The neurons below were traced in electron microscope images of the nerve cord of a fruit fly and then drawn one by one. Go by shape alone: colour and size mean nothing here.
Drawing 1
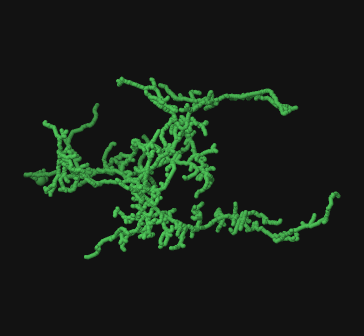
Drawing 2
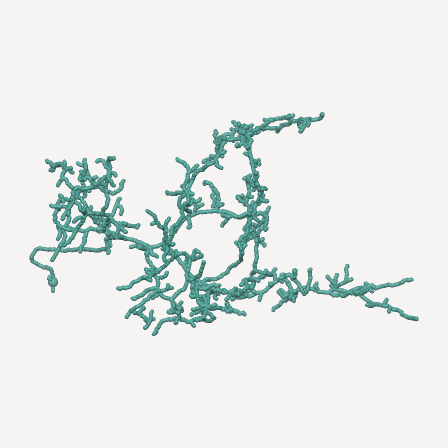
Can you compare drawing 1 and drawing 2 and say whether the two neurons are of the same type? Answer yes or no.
no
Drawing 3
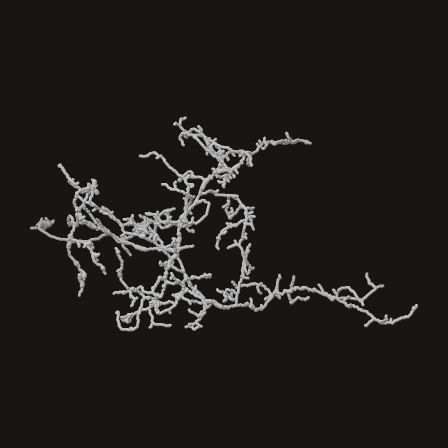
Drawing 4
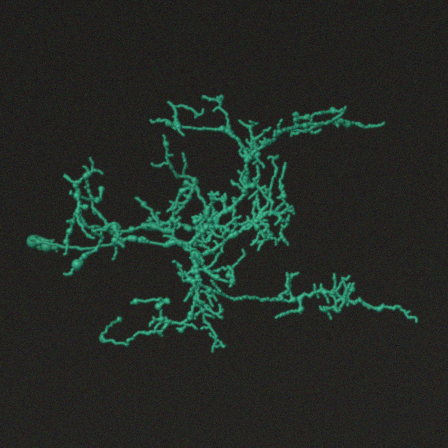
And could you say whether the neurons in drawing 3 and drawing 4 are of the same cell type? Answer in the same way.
no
